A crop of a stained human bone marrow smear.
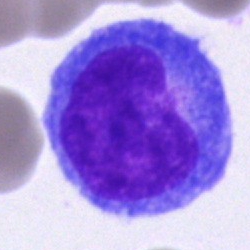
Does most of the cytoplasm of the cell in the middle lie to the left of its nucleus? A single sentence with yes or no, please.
No, most of the cytoplasm lies to the right of the nucleus.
